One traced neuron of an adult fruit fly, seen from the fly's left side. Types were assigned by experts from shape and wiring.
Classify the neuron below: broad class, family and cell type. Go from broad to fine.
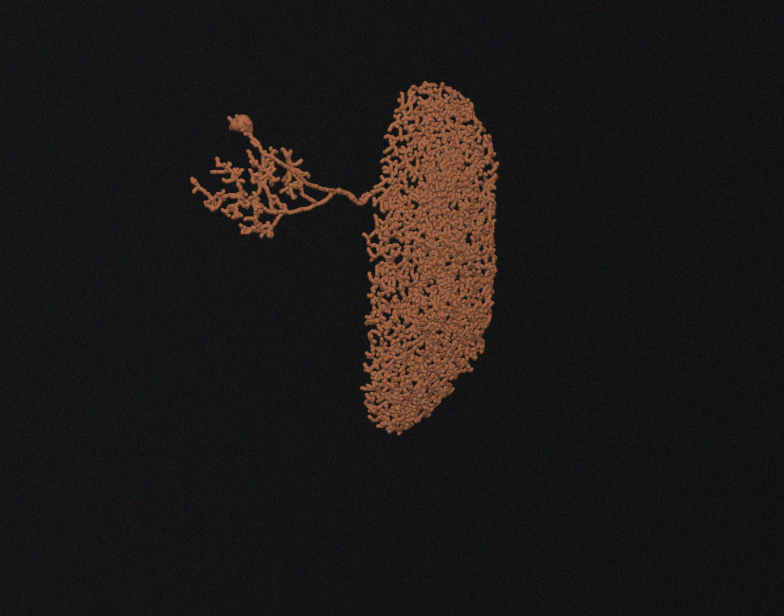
visual projection neuron; hemilineage VLPl2_lateral; LT1d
